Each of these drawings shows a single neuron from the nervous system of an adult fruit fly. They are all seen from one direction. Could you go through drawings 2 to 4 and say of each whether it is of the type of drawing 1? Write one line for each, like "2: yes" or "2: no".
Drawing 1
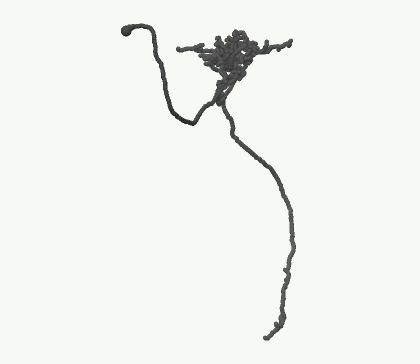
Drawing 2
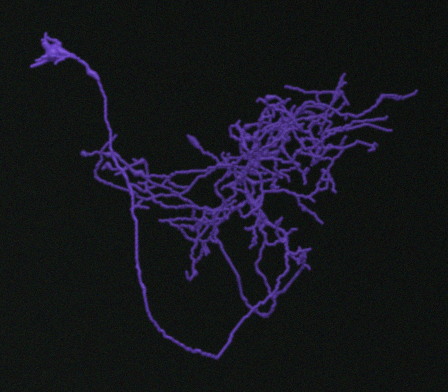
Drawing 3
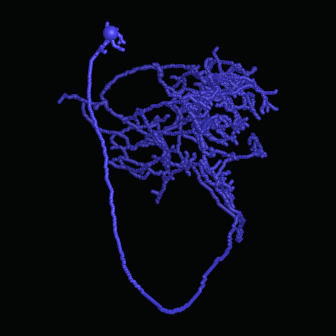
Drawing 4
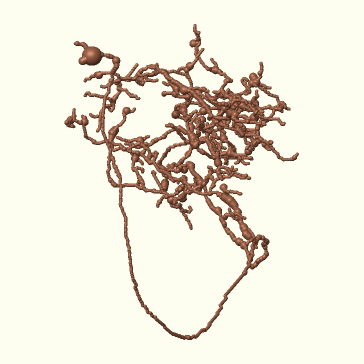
2: no
3: no
4: no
